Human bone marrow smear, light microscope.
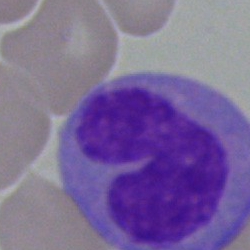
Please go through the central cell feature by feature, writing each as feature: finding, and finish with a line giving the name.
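Outline: rounded and smooth
Nucleus: deeply indented from the left side, bean-shaped
Chromatin: dark purple, clumped, with small paler patches
Cytoplasm: no distinct granules seen
Name: monocyte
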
